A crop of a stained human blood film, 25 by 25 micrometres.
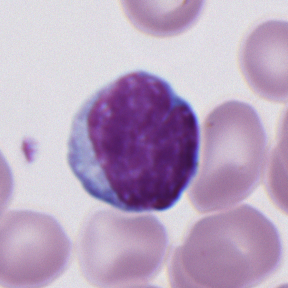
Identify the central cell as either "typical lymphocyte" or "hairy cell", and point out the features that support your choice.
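Verdict first: typical lymphocyte. Point one, the outline: roughly round with a smooth edge, the cell about 12 micrometres across. Point two, the nucleus: about 12 by 9 micrometres, filling about 80% of the cell's area, with a notch cutting into its upper right edge. Point three, the chromatin: deep purple with paler streaks running through it. Point four, the cytoplasm: a pale grey-blue crescent on the left side.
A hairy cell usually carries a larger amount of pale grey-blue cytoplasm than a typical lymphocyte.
So colour does not decide here; amount does, and with the nucleus taking about 80% of the area, the cytoplasm amounts to that one crescent.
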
